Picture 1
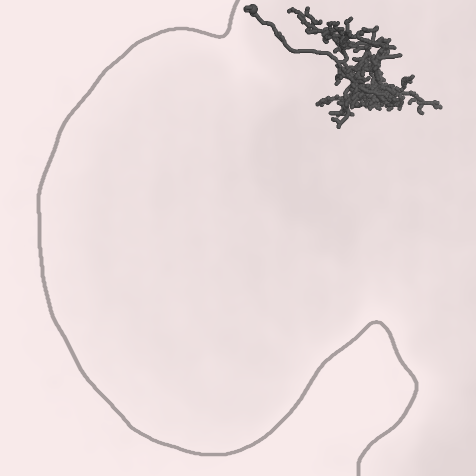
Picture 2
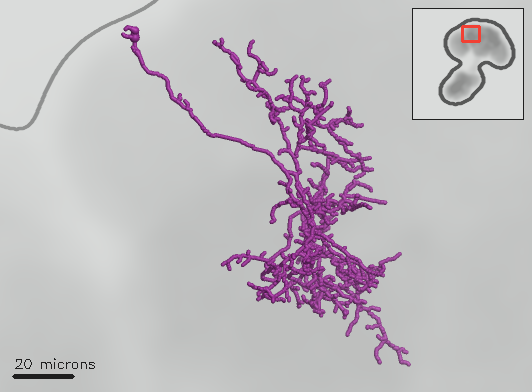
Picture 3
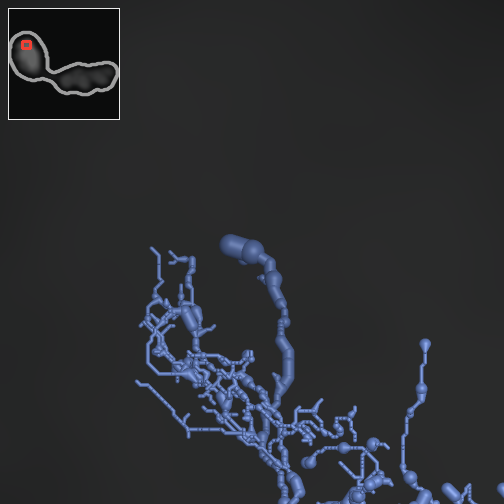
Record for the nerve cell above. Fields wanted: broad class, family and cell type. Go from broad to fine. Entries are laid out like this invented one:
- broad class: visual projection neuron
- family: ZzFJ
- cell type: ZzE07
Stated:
- broad class: central-brain intrinsic neuron
- family: hemilineage SLPal1
- cell type: PLP007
